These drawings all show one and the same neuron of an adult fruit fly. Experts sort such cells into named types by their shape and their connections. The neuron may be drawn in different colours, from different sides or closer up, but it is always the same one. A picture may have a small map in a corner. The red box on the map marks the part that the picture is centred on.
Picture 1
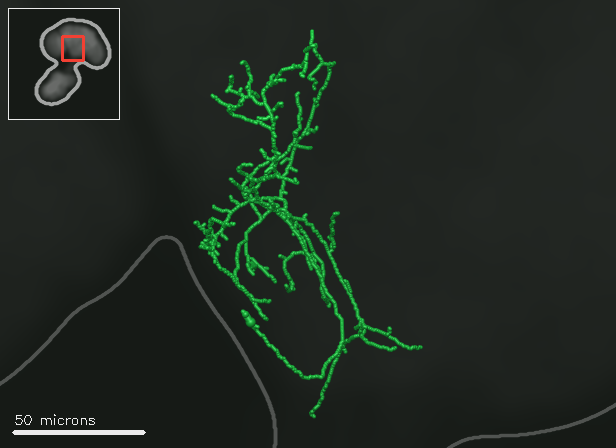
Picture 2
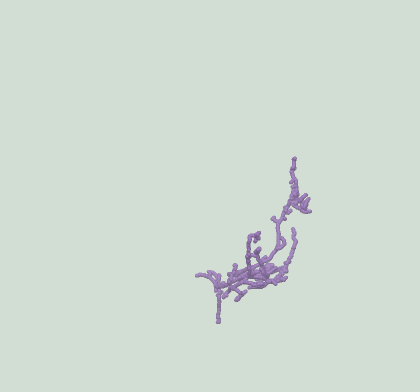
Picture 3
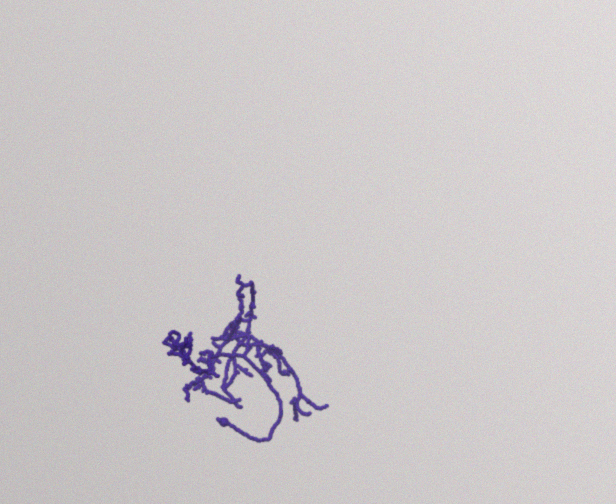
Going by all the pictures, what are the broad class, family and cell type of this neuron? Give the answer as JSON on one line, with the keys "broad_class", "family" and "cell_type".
{"broad_class": "central-brain intrinsic neuron", "family": "hemilineage LB3", "cell_type": "CB1918"}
